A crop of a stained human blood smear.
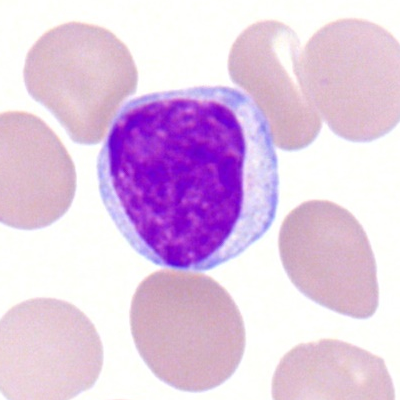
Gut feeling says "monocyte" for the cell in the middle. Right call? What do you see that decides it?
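Two features decide: coarse, clumped chromatin with paler gaps between the clumps, and pale blue cytoplasm.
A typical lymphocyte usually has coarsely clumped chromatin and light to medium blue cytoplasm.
Monocyte does not fit; the cell is a lymphocyte. Against monocyte, the cytoplasm shows no vacuoles.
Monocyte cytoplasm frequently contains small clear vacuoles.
No nucleoli are visible, which fits both names.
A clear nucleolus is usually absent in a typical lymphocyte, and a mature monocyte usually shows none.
The outline is roughly round and smooth, and the nucleus fills most of the cell.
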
